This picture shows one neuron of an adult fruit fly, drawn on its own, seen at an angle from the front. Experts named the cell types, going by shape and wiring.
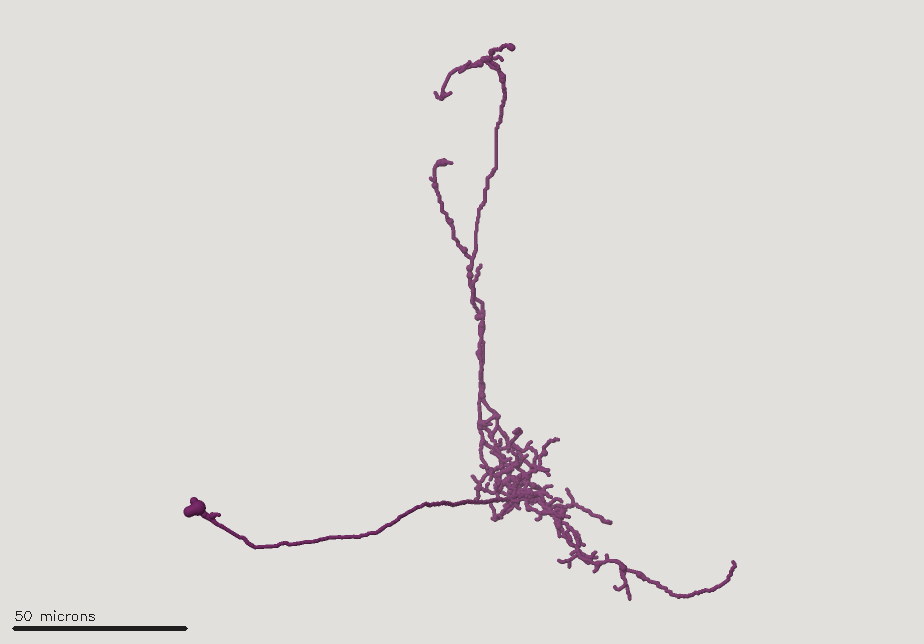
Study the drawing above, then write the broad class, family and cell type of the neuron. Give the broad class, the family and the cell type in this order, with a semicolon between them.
central-brain intrinsic neuron; hemilineage WEDa2; WED26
